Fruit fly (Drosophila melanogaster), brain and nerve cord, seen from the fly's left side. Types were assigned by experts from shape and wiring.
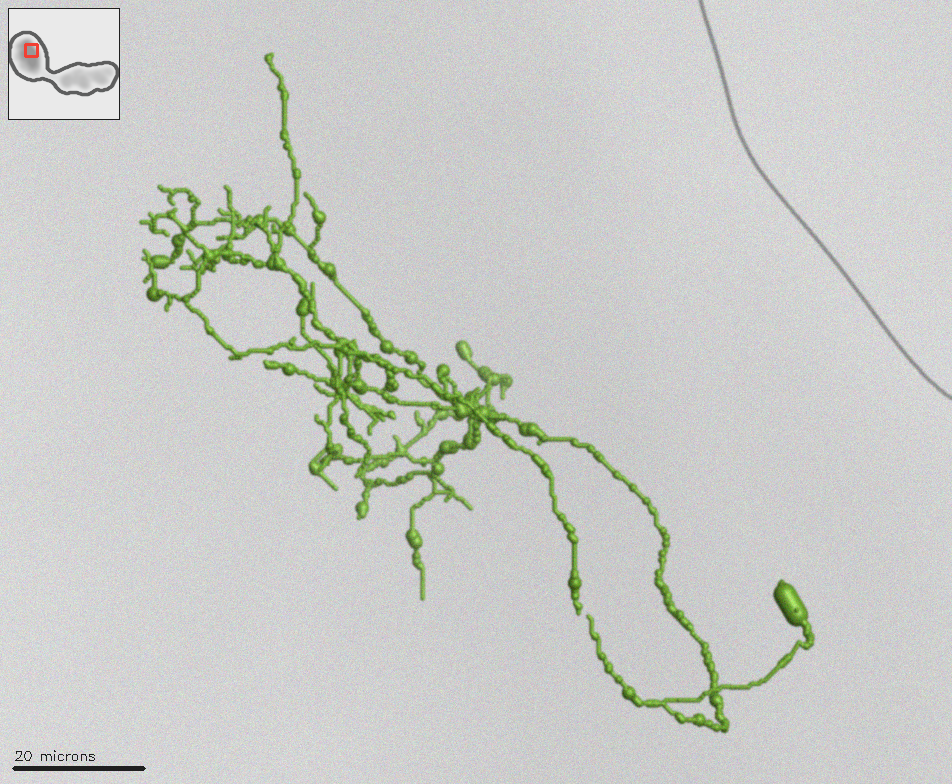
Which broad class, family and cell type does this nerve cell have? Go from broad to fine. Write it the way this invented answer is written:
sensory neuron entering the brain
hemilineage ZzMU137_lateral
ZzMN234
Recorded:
central-brain intrinsic neuron
hemilineage VPNp&v1_ventral
CL283_a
